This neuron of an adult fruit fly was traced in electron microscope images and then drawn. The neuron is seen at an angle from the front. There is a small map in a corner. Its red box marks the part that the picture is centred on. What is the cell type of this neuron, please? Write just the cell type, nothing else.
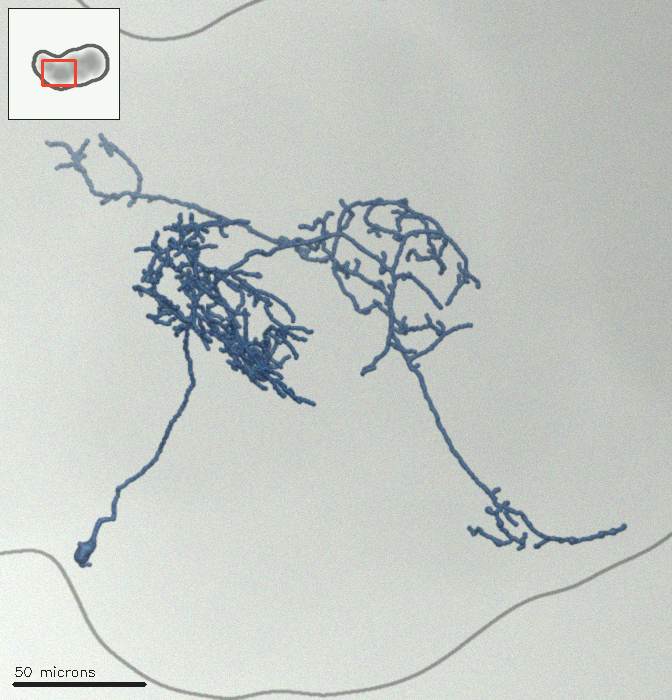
IN06A006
